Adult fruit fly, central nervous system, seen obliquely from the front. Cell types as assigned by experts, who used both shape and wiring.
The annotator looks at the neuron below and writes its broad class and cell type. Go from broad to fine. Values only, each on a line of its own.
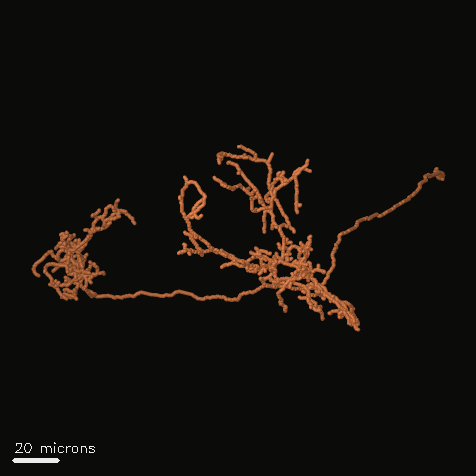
central-brain intrinsic neuron
LAL175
